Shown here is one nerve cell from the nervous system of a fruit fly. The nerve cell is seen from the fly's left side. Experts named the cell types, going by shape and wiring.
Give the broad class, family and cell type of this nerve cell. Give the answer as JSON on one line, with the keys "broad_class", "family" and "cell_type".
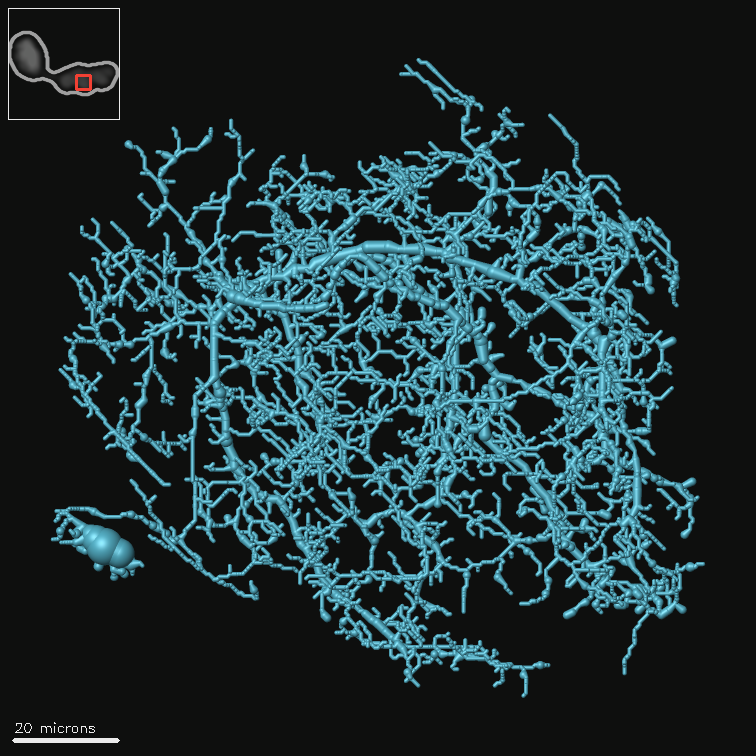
{"broad_class": "nerve-cord intrinsic neuron", "family": "hemilineage 08A", "cell_type": "IN08A005"}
